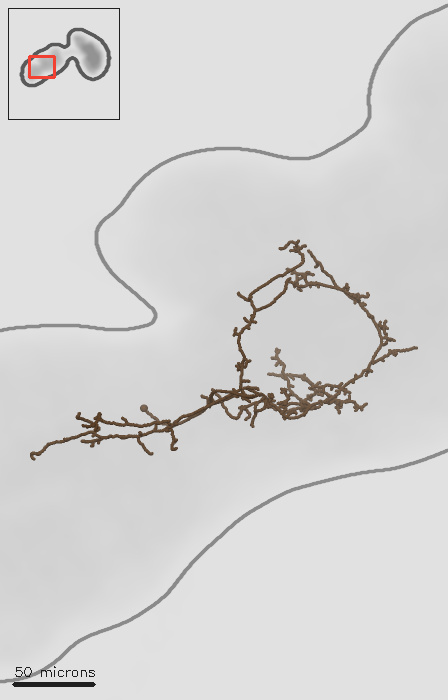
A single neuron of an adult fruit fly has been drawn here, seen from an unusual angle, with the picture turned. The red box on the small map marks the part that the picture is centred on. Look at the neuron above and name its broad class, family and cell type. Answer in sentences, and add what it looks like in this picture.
It is a nerve-cord intrinsic neuron. Its family is hemilineage 03A. Its cell type is IN03A074. From left to right in the picture it spans about 250 microns. Dozens of branch ends can be seen.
